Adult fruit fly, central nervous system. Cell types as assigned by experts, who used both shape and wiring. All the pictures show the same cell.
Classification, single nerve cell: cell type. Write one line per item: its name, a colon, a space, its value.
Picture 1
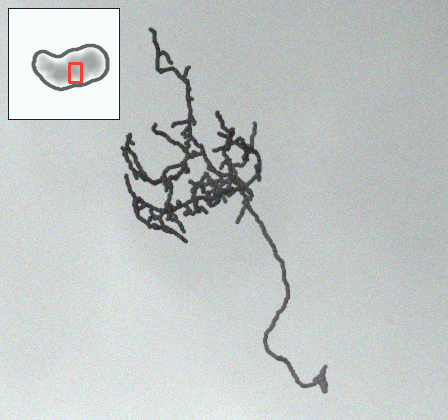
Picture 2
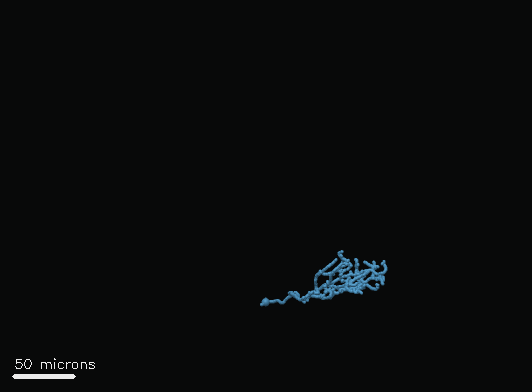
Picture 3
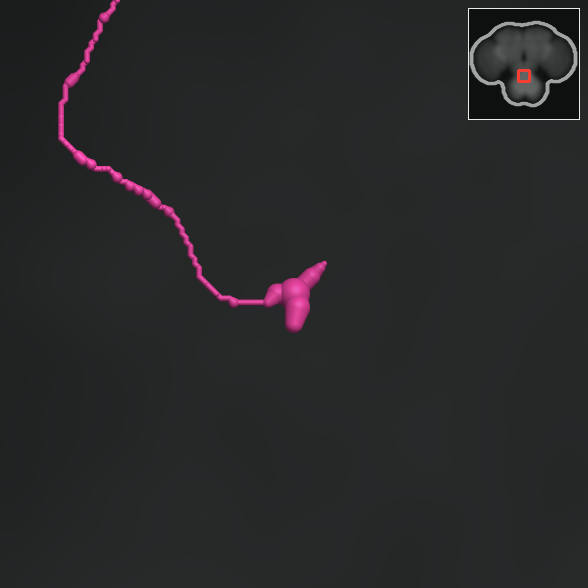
cell type: CB2235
